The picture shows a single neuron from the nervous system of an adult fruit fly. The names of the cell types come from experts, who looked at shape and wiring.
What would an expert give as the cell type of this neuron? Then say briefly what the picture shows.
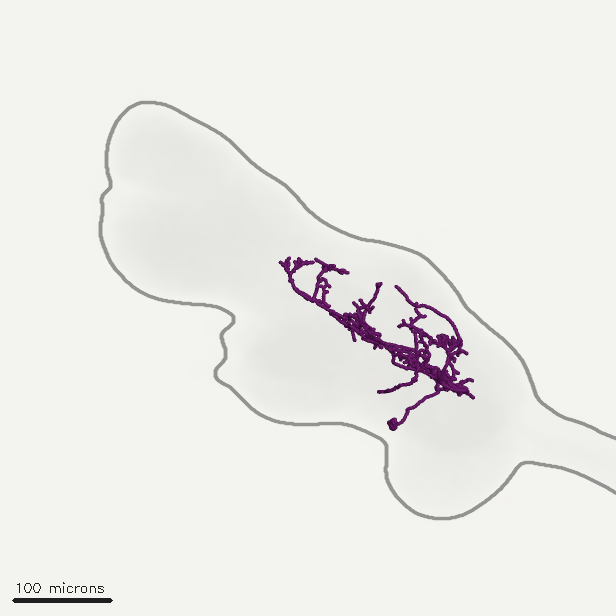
The cell type is IN03B038. It is a nerve-cord intrinsic neuron. From left to right in the picture it spans about 200 microns. As drawn here it is about as wide as it is tall.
